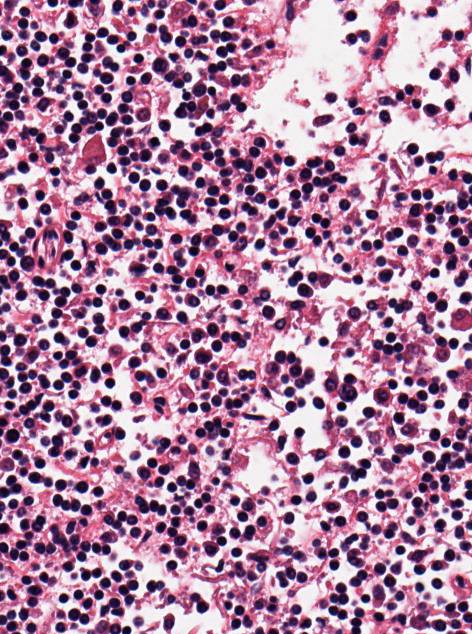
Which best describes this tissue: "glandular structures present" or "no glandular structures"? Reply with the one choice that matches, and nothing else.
No glandular structures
